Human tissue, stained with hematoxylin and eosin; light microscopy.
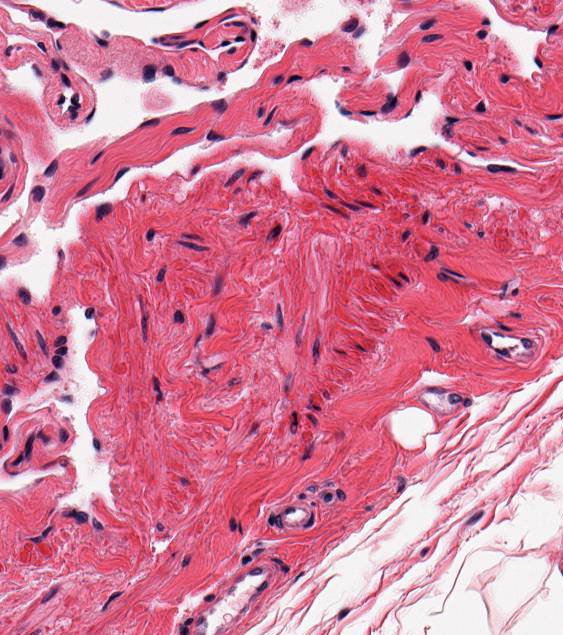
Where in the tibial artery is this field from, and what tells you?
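In the centre of the field, tunica adventitia forms a large irregular mass of densely packed, wavy, eosinophilic fibres.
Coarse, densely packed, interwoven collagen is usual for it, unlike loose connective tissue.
Within the mass the fibres interlace in varied directions rather than forming one parallel sheet.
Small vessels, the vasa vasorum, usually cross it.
Small thin-walled vessels with narrow lumens lie at the lower centre and at the right edge of the central mass. The scattered nuclei are dark and mostly elongated and spindle-shaped.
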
